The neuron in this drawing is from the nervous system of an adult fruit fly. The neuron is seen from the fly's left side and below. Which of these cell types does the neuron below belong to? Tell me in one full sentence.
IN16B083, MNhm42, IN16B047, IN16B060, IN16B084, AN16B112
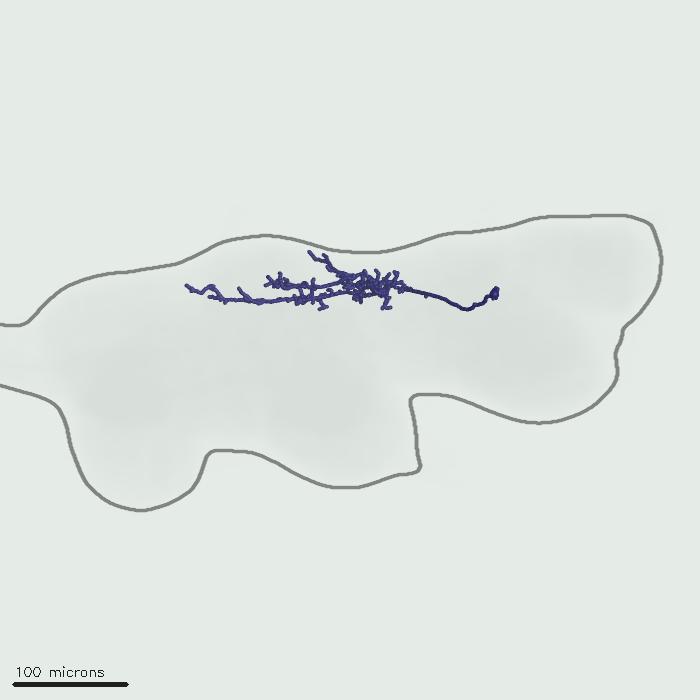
This neuron is recognized as the cell type IN16B047.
